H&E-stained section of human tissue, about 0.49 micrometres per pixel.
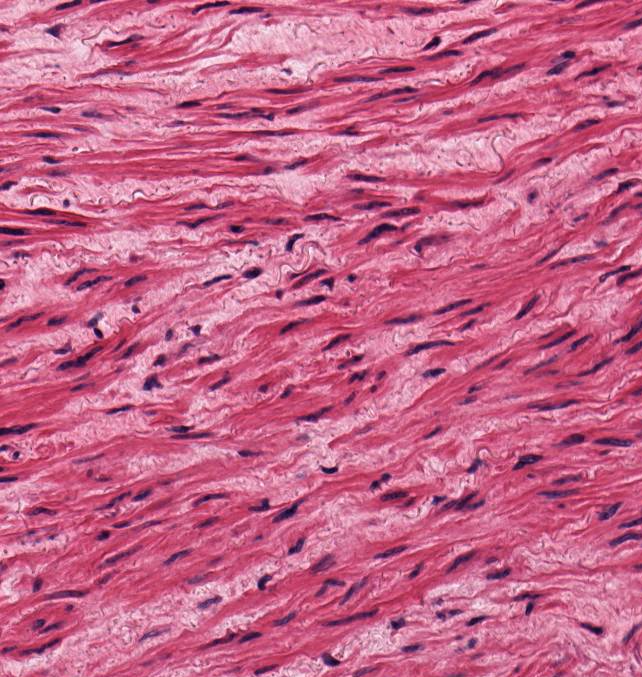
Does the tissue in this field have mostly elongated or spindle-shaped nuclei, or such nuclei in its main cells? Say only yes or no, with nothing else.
Yes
